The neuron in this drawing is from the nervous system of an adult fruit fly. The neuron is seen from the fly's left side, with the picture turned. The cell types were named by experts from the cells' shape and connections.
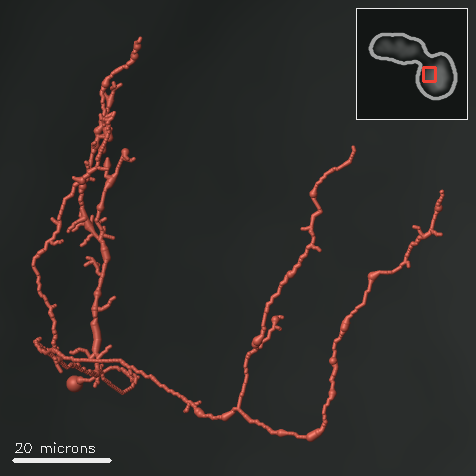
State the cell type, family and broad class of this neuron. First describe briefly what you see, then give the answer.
The cell body can be seen at the lower left of the picture. From left to right in the picture it spans about 85 microns. Dozens of branch ends can be seen. Its cell type is TmY9a. The family is TmY. Its broad class is optic-lobe intrinsic neuron.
